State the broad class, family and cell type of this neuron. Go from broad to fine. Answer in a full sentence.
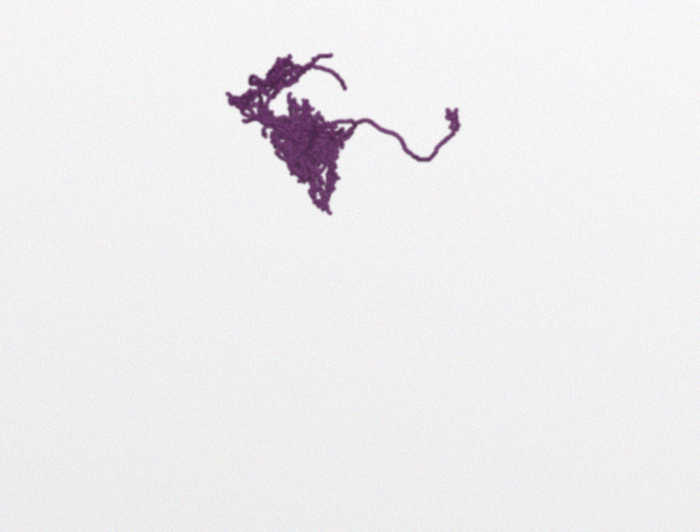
A central-brain intrinsic neuron of hemilineage DM4_dorsal, type pC1_18b.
